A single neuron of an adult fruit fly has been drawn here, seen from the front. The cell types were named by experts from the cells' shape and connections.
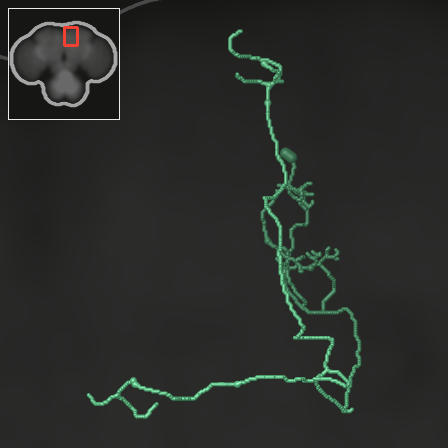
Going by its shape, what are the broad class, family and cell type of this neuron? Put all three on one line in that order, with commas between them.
central-brain intrinsic neuron, class Kenyon Cell, KCab-m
